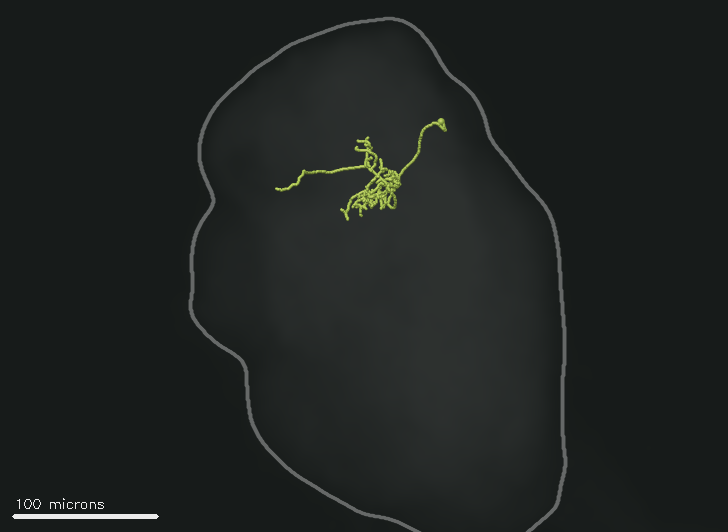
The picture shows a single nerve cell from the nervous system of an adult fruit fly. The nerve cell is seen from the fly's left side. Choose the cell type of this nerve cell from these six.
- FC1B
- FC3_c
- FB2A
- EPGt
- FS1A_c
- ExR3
FC3_c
